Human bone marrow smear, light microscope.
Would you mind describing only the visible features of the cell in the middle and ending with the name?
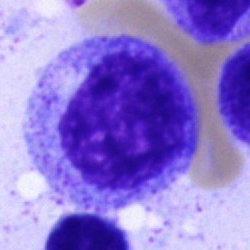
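The cell has a round, smooth outline. Its nucleus lies off-centre toward the right, so the rim of cytoplasm is wider on the left. The chromatin is dark purple and fairly fine, with no coarse dense clumps. Fine purple granules are scattered through the cytoplasm. The cell is a promyelocyte.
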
